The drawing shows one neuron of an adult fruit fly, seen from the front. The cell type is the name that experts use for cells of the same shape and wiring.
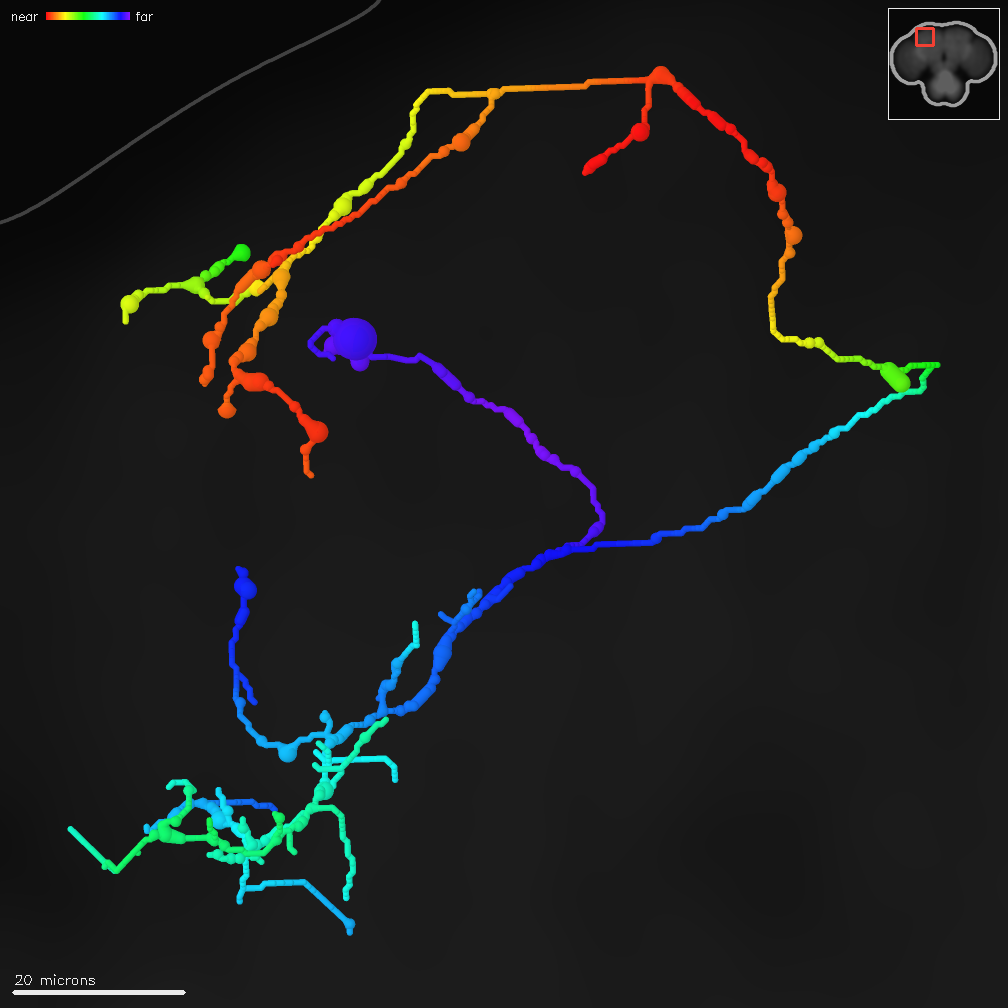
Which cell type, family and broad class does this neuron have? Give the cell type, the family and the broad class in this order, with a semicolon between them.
LHPV5b3; hemilineage DL1_dorsal; central-brain intrinsic neuron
